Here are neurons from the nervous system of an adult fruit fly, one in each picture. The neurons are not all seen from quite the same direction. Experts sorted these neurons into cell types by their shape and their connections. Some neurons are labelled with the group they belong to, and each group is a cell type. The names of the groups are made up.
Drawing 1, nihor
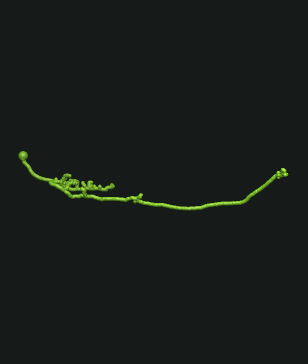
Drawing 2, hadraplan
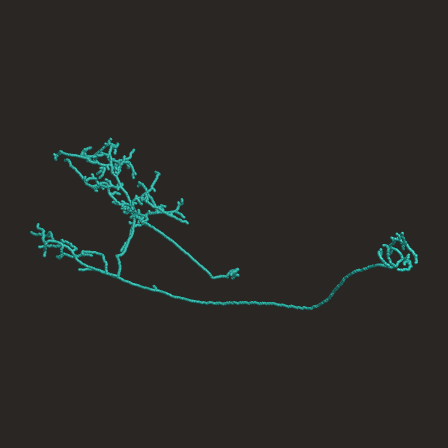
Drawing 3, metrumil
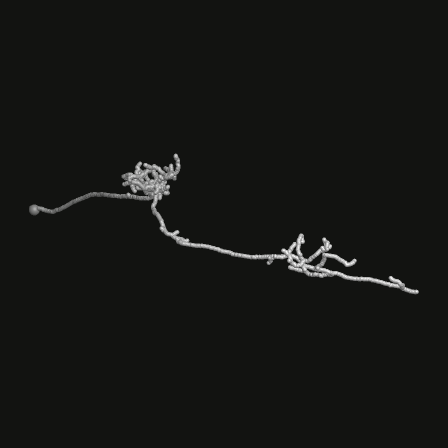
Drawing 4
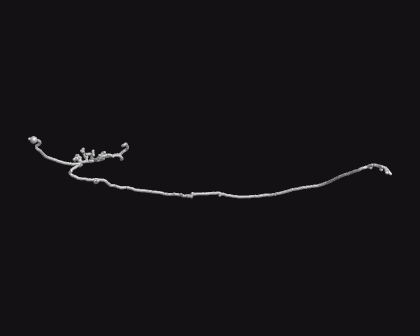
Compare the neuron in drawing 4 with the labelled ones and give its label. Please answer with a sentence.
It belongs to nihor.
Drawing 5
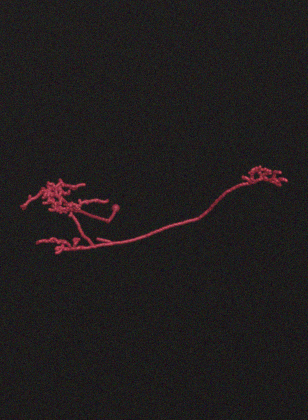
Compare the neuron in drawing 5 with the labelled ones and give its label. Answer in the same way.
It belongs to hadraplan.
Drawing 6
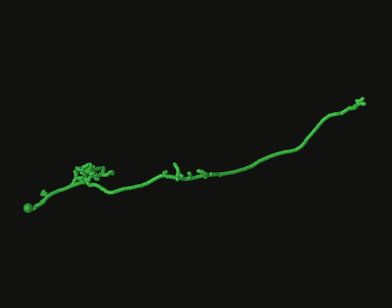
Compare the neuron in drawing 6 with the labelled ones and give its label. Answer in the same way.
It belongs to metrumil.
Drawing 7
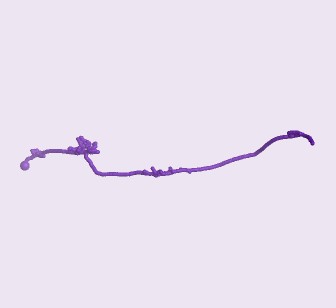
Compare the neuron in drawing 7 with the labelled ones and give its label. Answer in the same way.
It belongs to metrumil.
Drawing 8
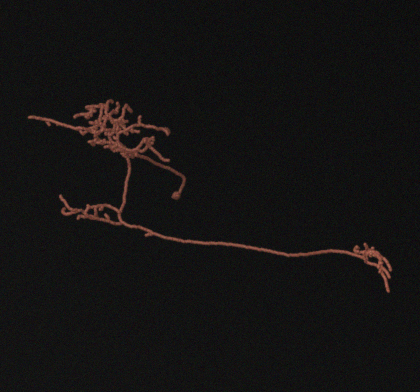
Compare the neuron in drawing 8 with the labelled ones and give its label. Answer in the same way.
It belongs to hadraplan.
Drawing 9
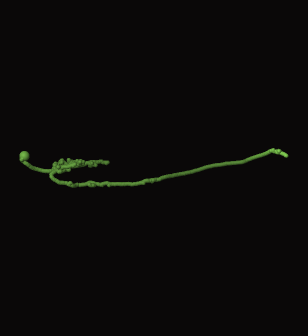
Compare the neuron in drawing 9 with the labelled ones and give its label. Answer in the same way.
It belongs to nihor.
